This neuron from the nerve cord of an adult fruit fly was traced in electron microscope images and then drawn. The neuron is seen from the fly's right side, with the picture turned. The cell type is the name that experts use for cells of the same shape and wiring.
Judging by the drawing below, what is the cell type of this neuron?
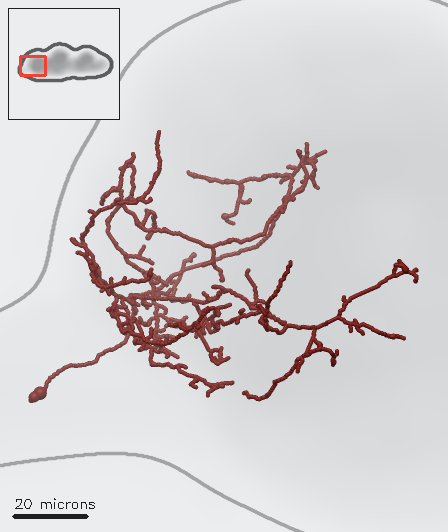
IN09A069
